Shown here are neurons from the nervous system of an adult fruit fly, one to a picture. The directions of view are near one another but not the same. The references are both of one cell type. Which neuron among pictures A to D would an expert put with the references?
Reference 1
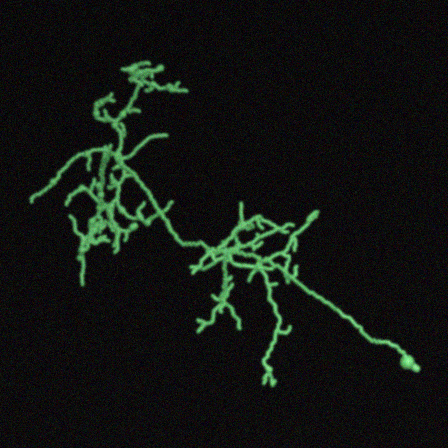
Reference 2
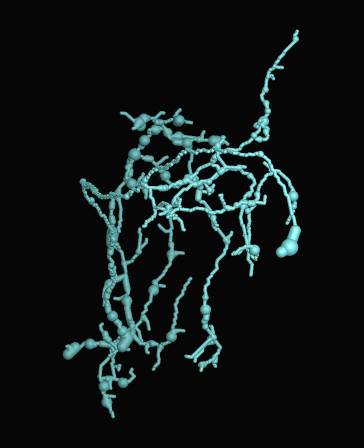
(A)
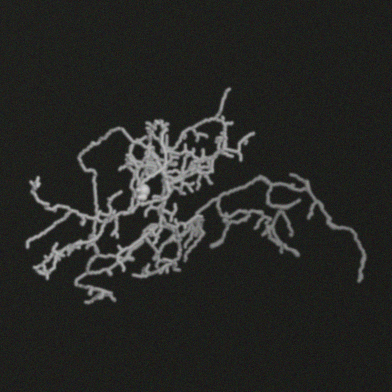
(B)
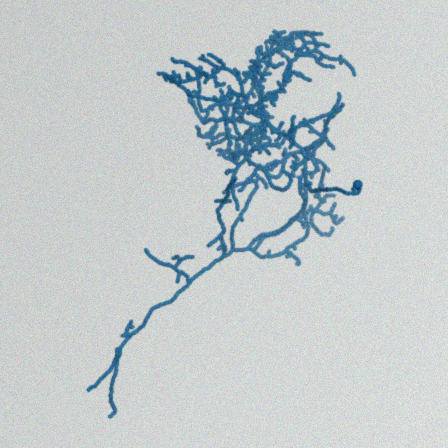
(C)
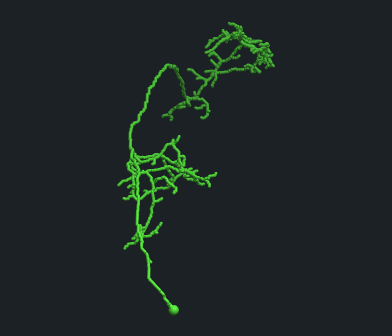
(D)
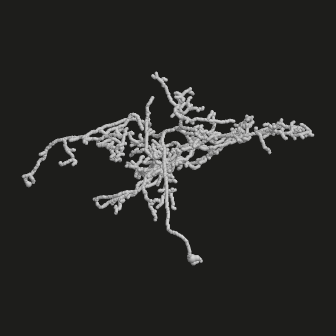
Picture C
